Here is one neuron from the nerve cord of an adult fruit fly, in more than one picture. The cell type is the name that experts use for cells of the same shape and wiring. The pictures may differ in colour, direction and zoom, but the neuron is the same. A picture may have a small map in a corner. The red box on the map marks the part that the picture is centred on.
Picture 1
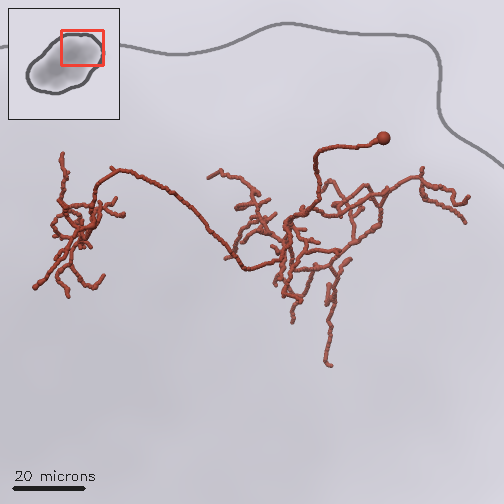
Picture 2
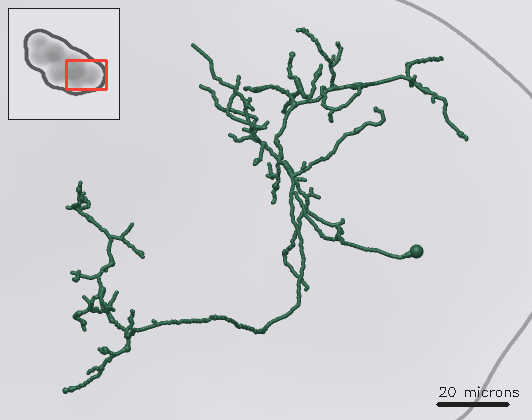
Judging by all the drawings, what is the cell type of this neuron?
IN01A078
